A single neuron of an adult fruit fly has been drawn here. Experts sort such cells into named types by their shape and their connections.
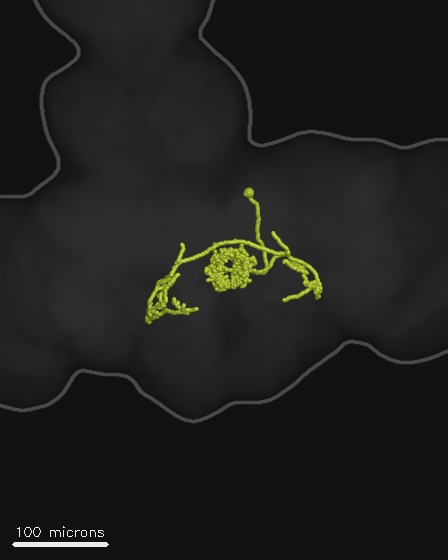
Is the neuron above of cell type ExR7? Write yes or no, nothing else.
yes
